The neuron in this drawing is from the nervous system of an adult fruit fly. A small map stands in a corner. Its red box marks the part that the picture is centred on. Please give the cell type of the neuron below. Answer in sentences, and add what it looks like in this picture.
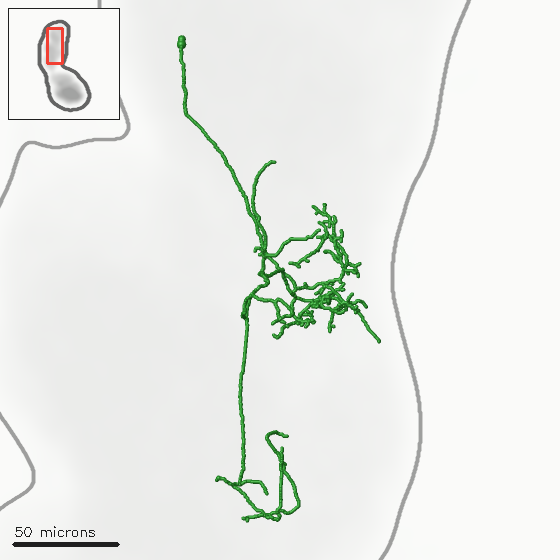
The cell type is IN07B083_c. Its broad class is nerve-cord intrinsic neuron. From top to bottom in the picture it spans about 250 microns. In this view it is taller than it is wide.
